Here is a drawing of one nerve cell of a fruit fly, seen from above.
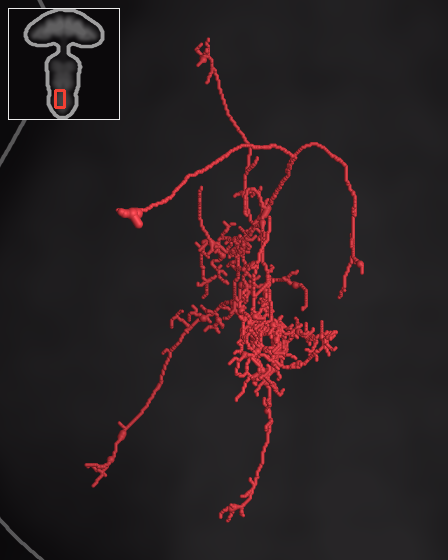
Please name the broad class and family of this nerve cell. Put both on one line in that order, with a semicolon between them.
nerve-cord intrinsic neuron; hemilineage 23B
